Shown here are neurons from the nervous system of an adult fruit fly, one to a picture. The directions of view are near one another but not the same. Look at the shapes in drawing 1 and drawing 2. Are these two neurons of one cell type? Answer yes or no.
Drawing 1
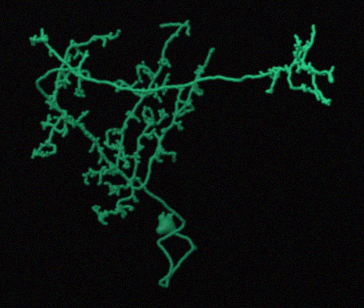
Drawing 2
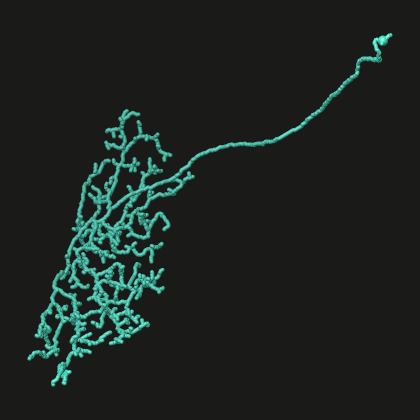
no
